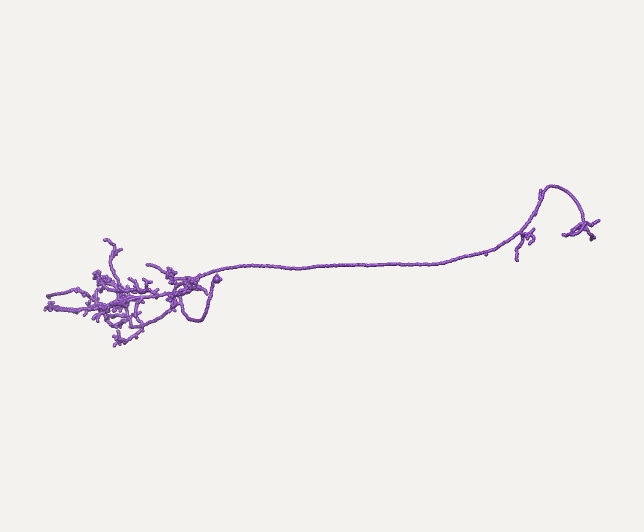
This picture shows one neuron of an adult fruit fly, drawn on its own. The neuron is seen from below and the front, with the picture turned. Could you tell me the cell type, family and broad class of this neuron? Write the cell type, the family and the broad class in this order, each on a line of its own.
AN08B081
hemilineage 08B
ascending neuron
